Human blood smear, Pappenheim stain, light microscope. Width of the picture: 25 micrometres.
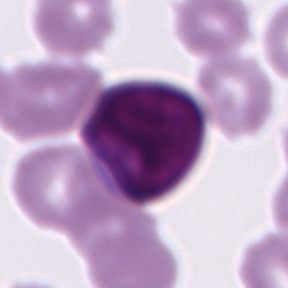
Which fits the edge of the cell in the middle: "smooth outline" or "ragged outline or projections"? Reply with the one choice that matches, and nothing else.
Smooth outline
